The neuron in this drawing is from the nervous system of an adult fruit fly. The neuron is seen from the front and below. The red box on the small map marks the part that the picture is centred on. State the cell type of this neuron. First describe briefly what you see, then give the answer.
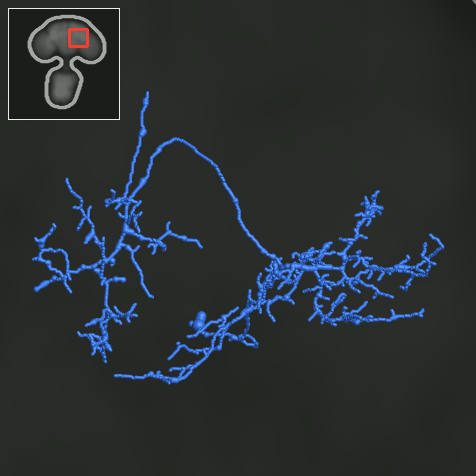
Dozens of branch ends can be seen. In this view it is wider than it is tall. It is a central-brain intrinsic neuron. Its cell type is PVLP214m.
